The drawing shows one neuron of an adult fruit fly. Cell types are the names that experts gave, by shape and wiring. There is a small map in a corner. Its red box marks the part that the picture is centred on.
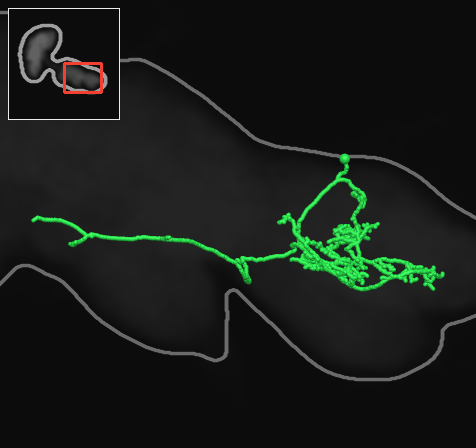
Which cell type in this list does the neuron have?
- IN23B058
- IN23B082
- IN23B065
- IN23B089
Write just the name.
IN23B058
